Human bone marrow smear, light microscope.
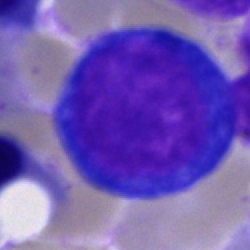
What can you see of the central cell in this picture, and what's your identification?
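The nucleus occupies nearly the entire cell, and its chromatin is fine and evenly dispersed rather than clumped. No granules are visible in the cytoplasm, and no vacuoles are seen anywhere in the cell. The cell is a proerythroblast.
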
